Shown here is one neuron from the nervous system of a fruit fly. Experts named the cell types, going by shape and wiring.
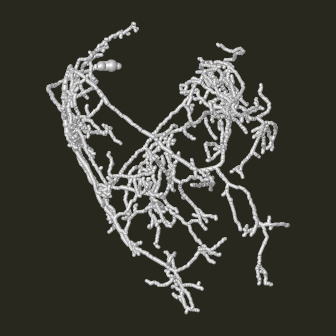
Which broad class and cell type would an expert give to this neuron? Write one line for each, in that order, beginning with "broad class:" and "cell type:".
broad class: central-brain intrinsic neuron
cell type: SLP304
